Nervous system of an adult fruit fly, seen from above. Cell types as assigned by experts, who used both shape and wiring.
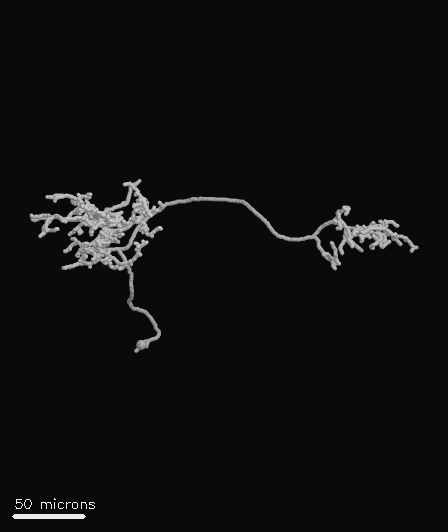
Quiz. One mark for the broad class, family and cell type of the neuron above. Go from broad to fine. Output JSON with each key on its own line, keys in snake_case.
{
 "broad_class": "central-brain intrinsic neuron",
 "family": "hemilineage DM4_dorsal",
 "cell_type": "SIP088"
}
